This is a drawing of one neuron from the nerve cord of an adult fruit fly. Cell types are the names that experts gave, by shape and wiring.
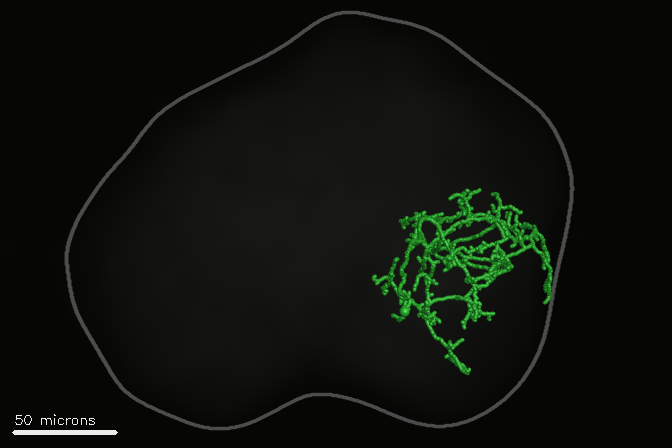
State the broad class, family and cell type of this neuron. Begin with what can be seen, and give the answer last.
By the scale bar it is about 90 microns tall in this view. In this view it is about as wide as it is tall. It is a nerve-cord intrinsic neuron. The family is hemilineage 03A. Its cell type is IN03A060.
